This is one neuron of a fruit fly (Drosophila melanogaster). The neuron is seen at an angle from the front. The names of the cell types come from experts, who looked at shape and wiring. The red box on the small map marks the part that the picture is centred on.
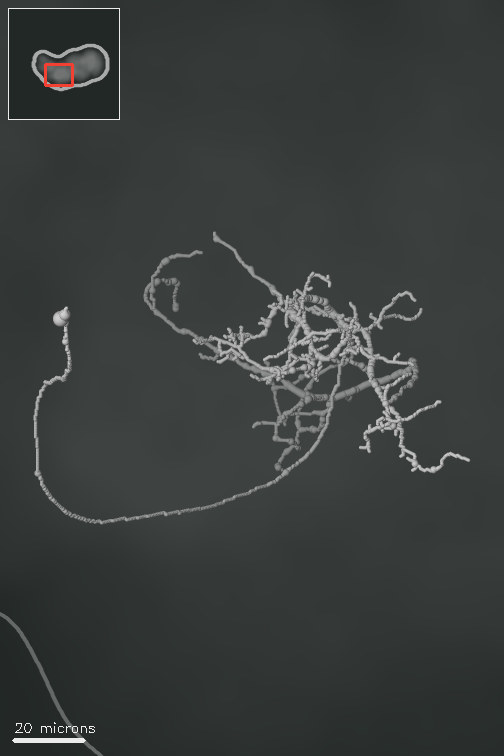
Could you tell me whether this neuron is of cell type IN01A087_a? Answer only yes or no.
no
